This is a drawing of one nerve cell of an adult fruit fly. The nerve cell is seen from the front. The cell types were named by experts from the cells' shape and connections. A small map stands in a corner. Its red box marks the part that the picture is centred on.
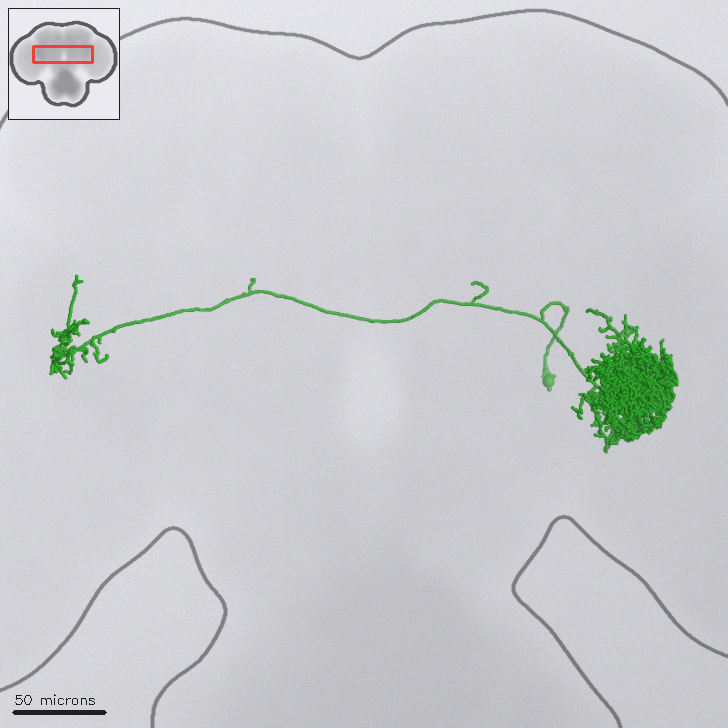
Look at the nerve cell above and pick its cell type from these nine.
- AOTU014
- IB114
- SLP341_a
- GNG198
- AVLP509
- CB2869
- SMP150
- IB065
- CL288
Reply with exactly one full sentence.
Belonging to the cell type AVLP509 is this nerve cell.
